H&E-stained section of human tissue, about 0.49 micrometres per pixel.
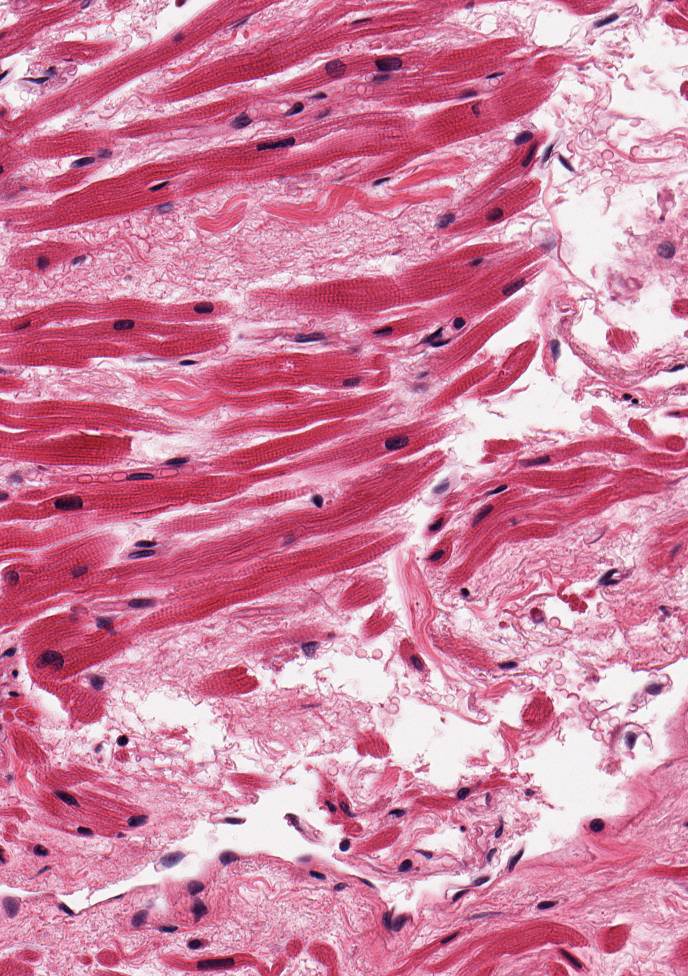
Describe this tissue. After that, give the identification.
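Deep pink muscle fibres with fine cross-striations; some branch and join neighbouring fibres. Loose, pale pink, wispy connective tissue separates the fibre bundles, most abundant in the lower half. Small round red blood cells scattered in open spaces on the right. Name: atrial appendage of the heart.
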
